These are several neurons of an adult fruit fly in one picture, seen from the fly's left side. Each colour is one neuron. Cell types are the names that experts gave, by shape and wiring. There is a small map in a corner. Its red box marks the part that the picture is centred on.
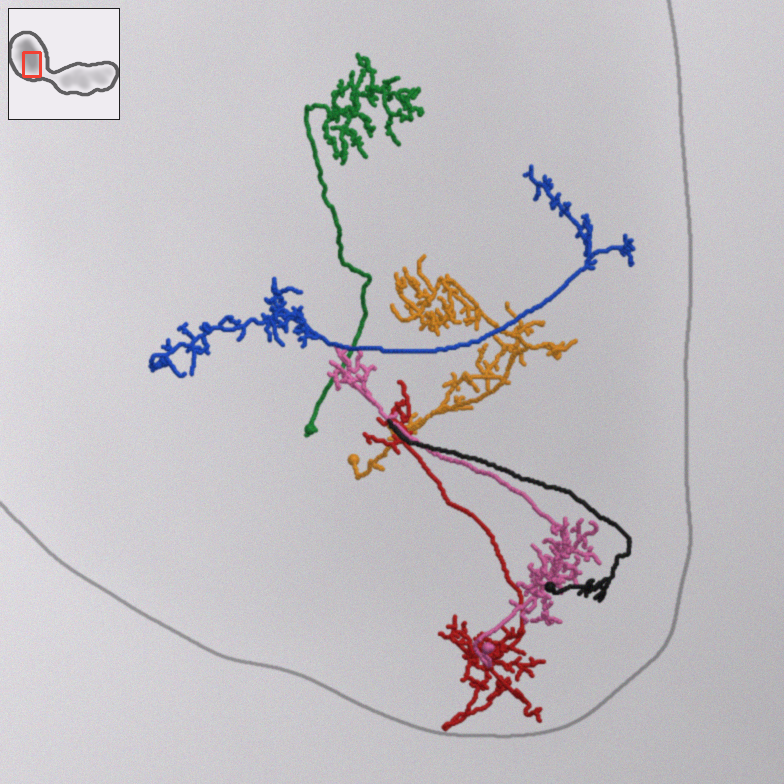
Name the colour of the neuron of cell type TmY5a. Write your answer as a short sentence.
The colour is blue.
